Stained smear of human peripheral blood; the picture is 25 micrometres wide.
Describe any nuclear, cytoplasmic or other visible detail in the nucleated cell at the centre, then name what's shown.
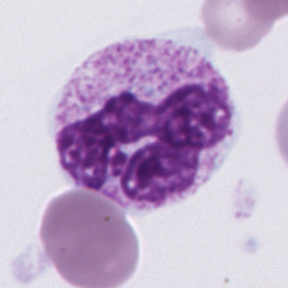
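Starting with the outline: round and smooth. The nucleus is irregular and folded, and it stretches sideways across the cell. Many fine purple-pink granules fill the cytoplasm; I see no clear vacuoles there. That makes this a segmented neutrophil.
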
